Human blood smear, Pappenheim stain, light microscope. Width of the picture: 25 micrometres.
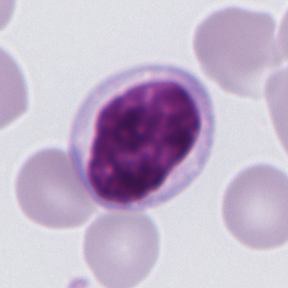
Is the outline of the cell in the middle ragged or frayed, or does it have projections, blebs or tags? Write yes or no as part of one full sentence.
No, this cell's edge is smooth, without blebs, tags or ragged parts.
